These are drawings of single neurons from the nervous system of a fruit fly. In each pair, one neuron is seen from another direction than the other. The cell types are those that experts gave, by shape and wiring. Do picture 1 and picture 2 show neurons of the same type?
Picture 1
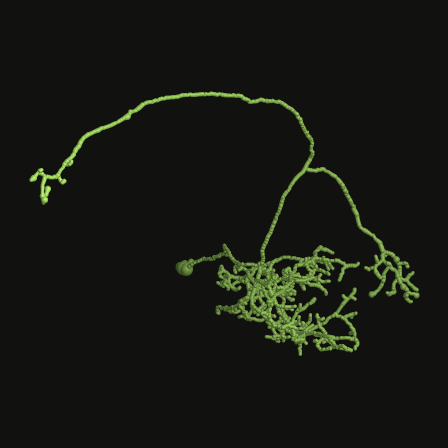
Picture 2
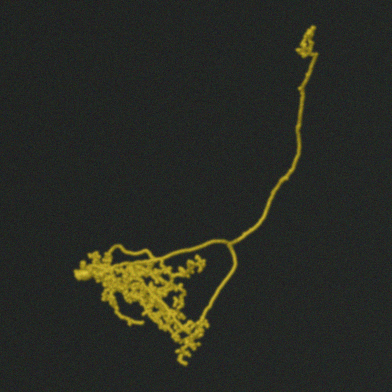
yes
